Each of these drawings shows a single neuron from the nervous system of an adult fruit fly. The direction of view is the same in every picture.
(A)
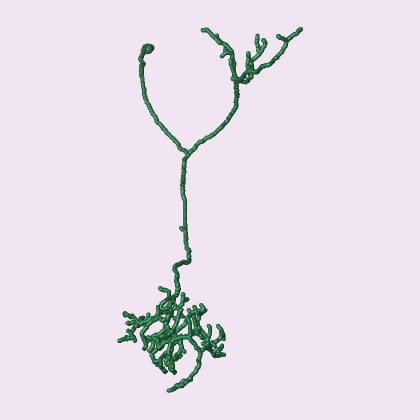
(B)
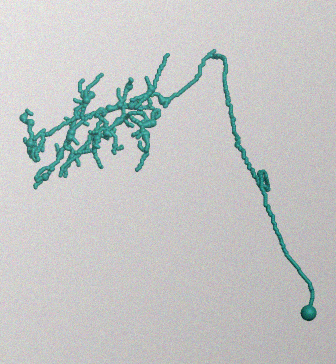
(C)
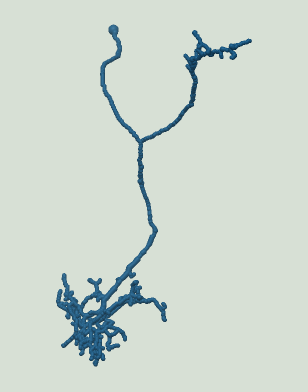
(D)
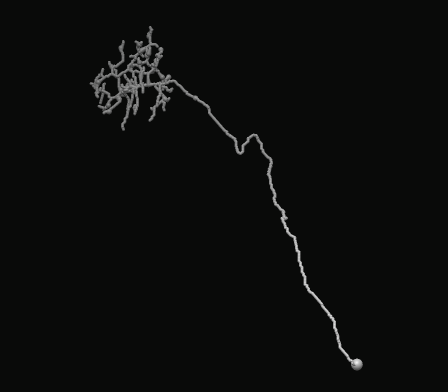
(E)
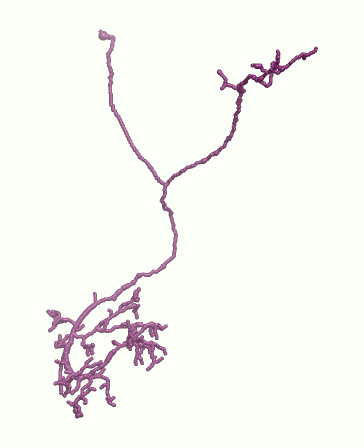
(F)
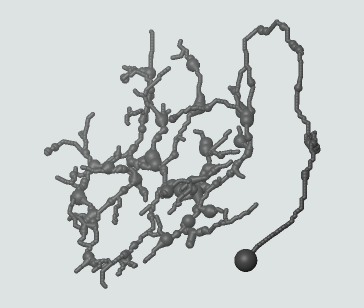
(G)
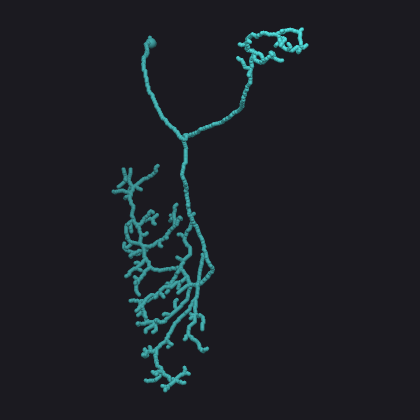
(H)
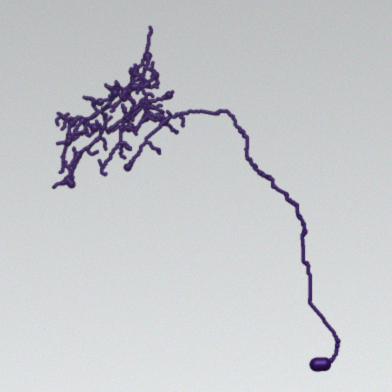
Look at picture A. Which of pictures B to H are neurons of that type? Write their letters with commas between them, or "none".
C, E, G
